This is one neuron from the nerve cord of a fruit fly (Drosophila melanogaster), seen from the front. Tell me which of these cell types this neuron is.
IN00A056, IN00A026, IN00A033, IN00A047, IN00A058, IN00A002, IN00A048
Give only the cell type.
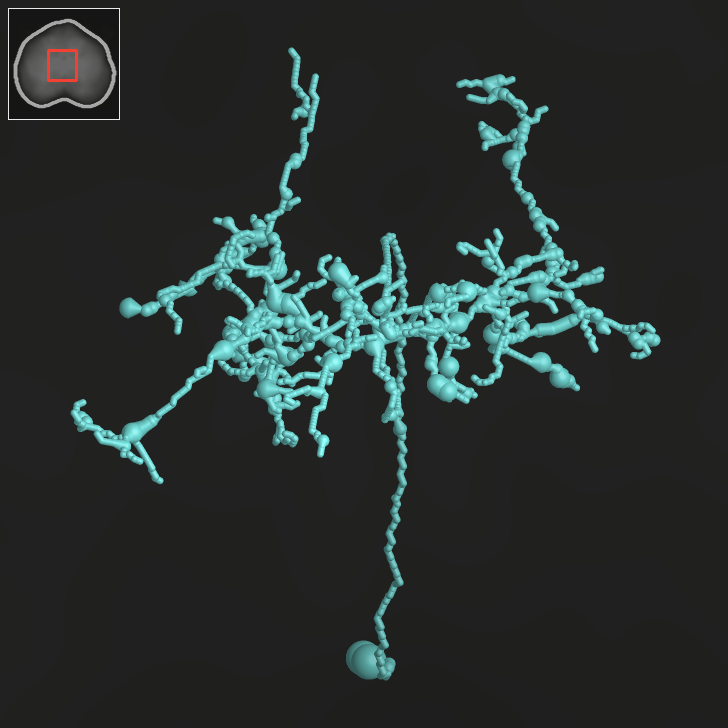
IN00A058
